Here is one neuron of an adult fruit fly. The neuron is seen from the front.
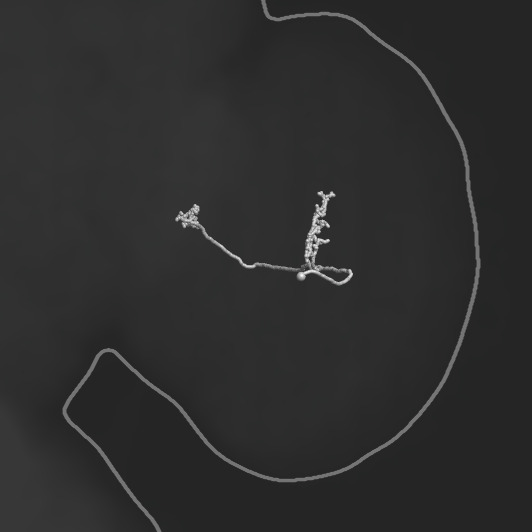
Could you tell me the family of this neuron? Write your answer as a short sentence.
The family is Tm.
